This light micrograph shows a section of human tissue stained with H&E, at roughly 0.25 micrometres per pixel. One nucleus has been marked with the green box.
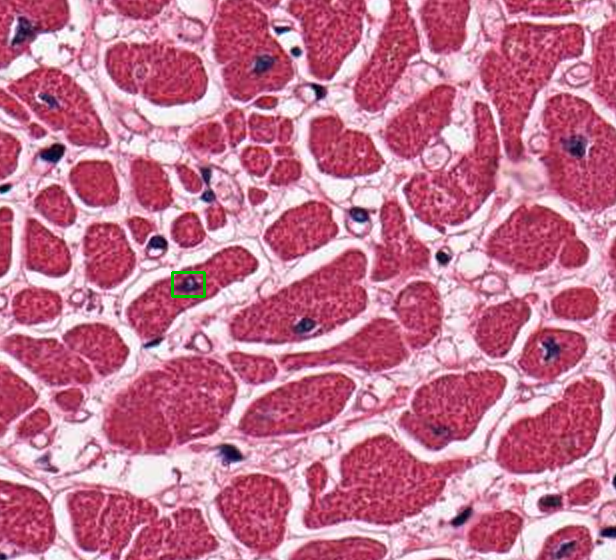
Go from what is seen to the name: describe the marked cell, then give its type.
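The nucleus is dark and compact, with an irregular, somewhat angular outline. The nucleus lies in the middle of the cell, away from its edges. The cytoplasm is abundant, deep red, and finely speckled throughout. It lies among other red fibres cut across, separated from them by pale spaces crossed by thin strands. This is a cardiomyocyte.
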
